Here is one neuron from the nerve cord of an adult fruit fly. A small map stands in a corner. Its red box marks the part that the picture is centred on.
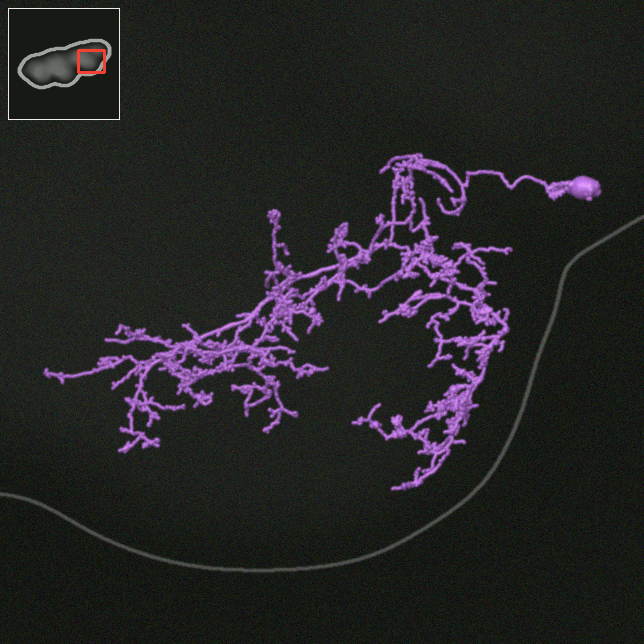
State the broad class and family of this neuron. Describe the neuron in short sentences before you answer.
The picture shows dozens of branch ends. As drawn here it is wider than it is tall. Its broad class is nerve-cord intrinsic neuron. The family is hemilineage 19A.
